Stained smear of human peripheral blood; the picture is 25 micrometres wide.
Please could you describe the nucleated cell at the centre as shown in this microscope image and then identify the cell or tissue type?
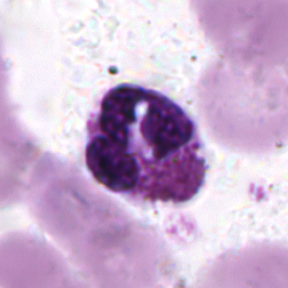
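Chromatin dense, dark purple throughout the lobes. No nucleoli visible. Coarse purple granules fill the cytoplasm at lower right. No clear vacuoles. Eosinophil.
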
